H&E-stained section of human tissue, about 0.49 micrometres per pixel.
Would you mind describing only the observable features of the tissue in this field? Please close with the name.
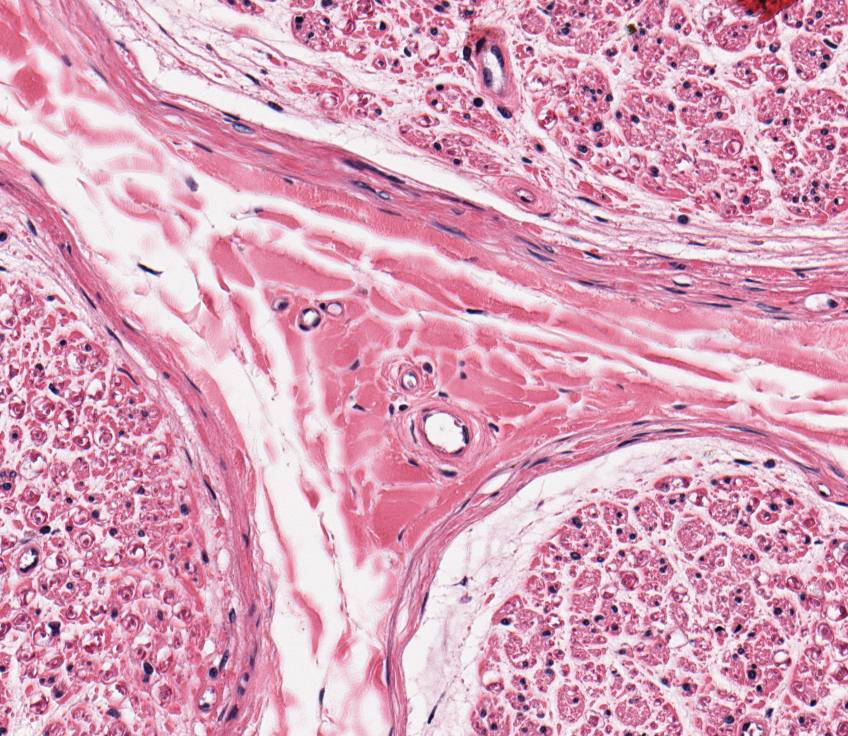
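Start with the three rounded bundles of nerve fibres, at the upper right, the left and the lower right, separated by a central band of connective tissue. Inside each, fibres are cut across as small round profiles. A thin layer of flattened cells with elongated nuclei wraps each bundle's edge. Between the bundles, the connective tissue is dense pink collagen with few nuclei. This is tibial nerve.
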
